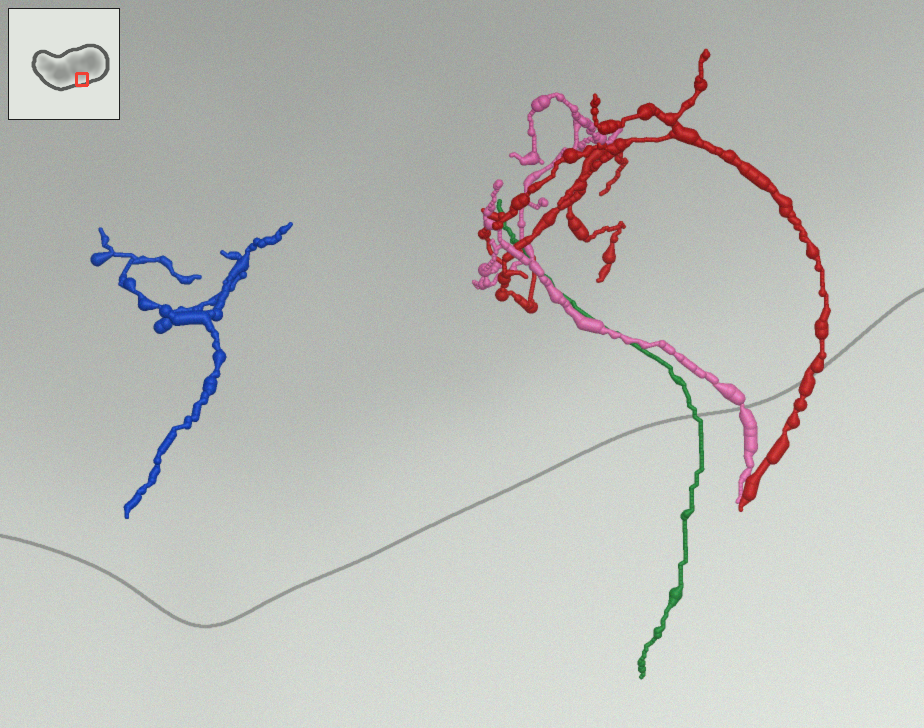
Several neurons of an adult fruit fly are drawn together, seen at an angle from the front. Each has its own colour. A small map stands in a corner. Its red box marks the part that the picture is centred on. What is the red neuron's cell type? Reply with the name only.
BM_MaPa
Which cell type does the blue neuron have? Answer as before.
BM_vOcci_vPoOr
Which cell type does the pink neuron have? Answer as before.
BM_Vib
